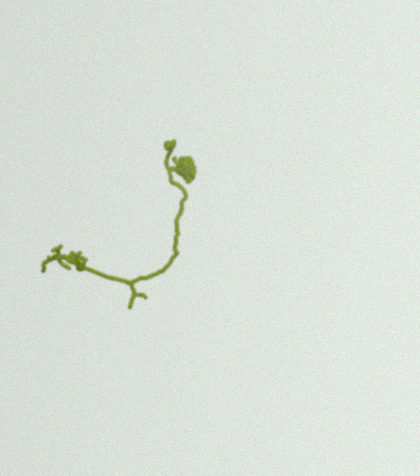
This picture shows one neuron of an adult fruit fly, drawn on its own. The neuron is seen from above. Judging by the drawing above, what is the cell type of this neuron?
VM7d_adPN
